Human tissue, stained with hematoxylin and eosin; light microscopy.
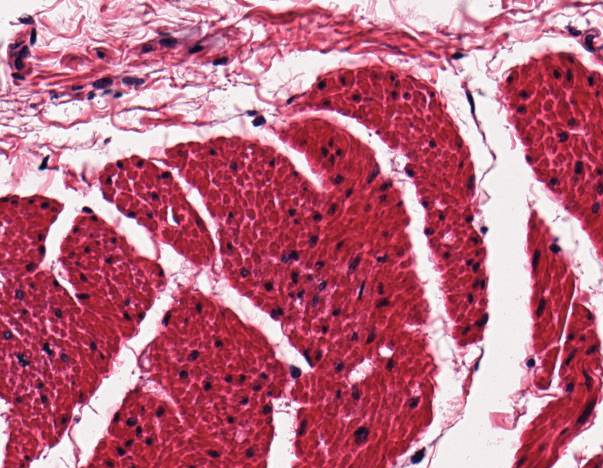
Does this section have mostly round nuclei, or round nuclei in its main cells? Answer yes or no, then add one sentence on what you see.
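Yes. Small dark round nuclei are scattered throughout the interior of each bundle.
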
